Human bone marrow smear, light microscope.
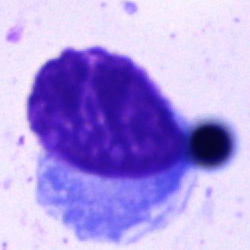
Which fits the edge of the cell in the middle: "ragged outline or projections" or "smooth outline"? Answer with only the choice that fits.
Ragged outline or projections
